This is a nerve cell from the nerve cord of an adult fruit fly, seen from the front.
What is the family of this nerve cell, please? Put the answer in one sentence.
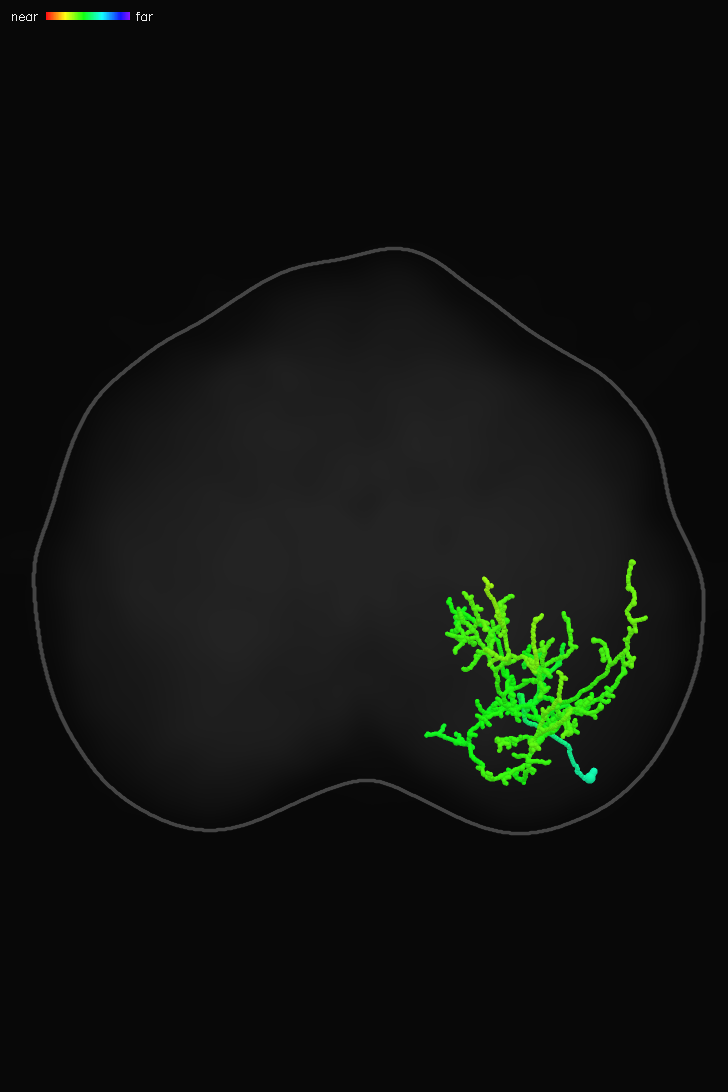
The family is hemilineage 20A.22A.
